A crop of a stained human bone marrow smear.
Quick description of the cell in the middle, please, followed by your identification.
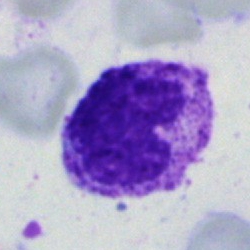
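Roughly oval outline, edge slightly uneven and granular. Nucleus fills most of the cell, placed toward the left; chromatin deep purple, coarse and clumped. Cytoplasm filled with many small purple granules. Result: metamyelocyte.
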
